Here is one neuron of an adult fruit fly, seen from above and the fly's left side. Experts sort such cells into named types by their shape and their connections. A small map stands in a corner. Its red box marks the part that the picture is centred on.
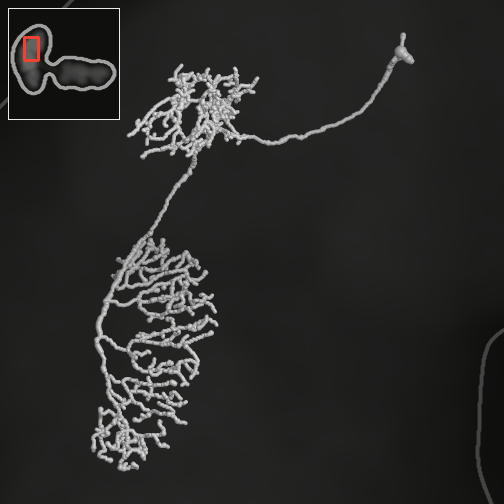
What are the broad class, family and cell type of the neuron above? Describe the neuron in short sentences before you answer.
It is in the brain and does not reach the nerve cord. The cell body can be seen at the upper right of the picture. Dozens of branch ends can be seen. This is a central-brain intrinsic neuron. Its family is hemilineage DL1_dorsal. Its cell type is FB6G.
